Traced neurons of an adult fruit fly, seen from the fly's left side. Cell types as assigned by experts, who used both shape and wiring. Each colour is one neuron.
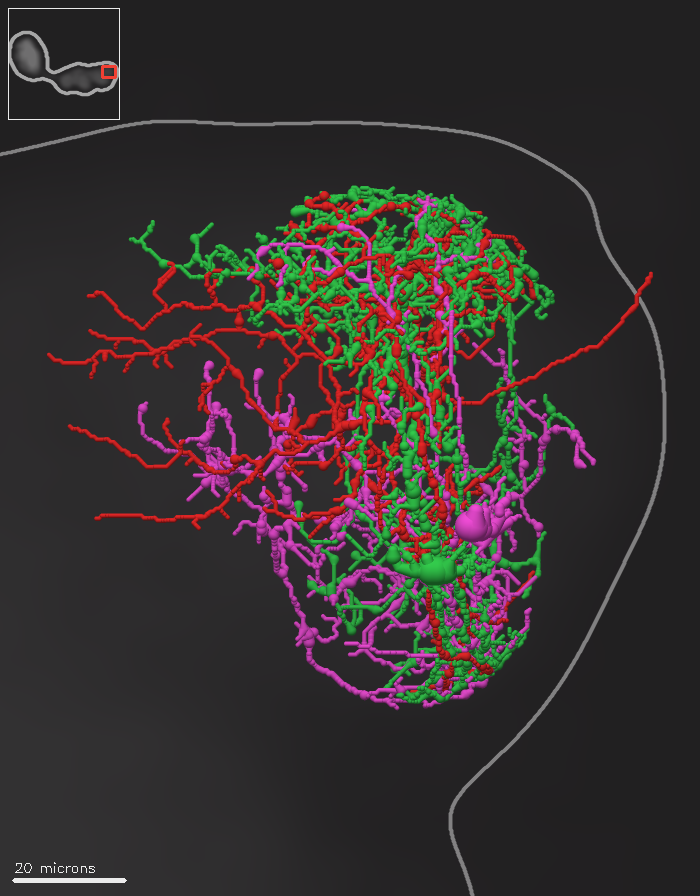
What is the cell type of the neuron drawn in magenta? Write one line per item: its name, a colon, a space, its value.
cell type: INXXX279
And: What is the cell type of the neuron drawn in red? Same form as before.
cell type: INXXX302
